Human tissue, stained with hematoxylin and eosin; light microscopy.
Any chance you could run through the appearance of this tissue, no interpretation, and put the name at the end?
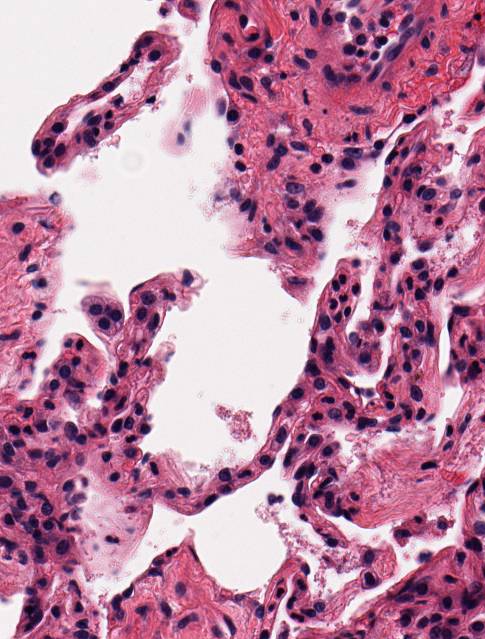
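Looking across the field, I see branching tissue walls outlining large, irregular empty spaces, and the largest of them sits in the centre-left. The walls are thickened, with many small, dark, round nuclei scattered through them. I find no glands anywhere, and no fat cells either. This is lung.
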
